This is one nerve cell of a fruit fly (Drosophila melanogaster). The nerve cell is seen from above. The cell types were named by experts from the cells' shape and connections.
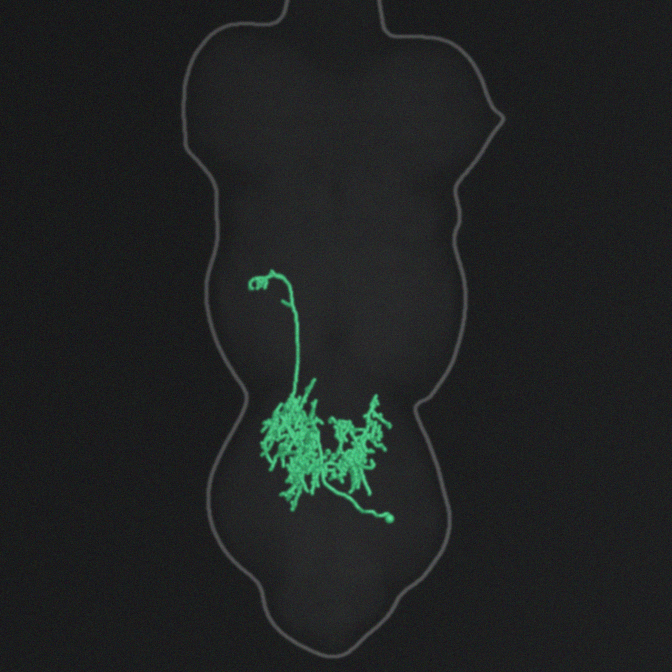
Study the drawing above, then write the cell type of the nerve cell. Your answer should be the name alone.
INXXX270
